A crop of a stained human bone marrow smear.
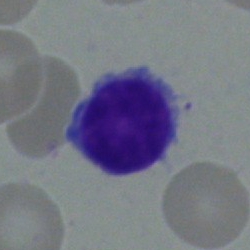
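Lymphocyte, central cell: roughly round, with a slightly irregular, ragged edge from which small irregular bleb-like projections stick out. The nucleus stains a deep, fairly even purple without coarse clumps. No granules are visible in the cytoplasm.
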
